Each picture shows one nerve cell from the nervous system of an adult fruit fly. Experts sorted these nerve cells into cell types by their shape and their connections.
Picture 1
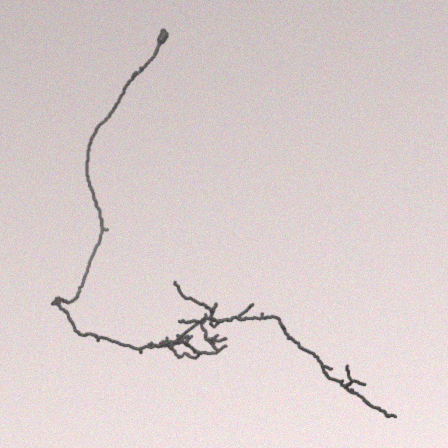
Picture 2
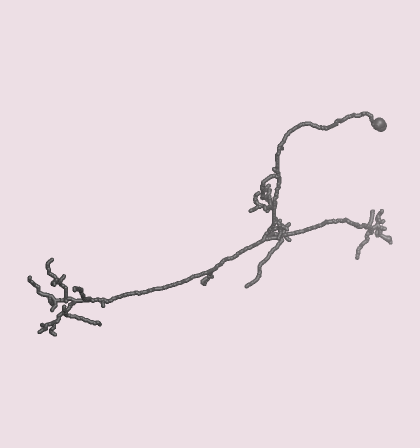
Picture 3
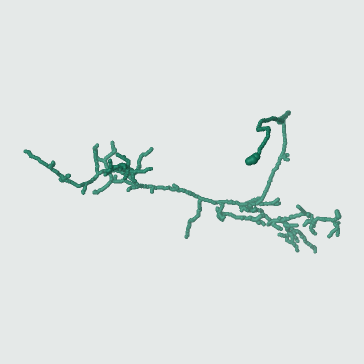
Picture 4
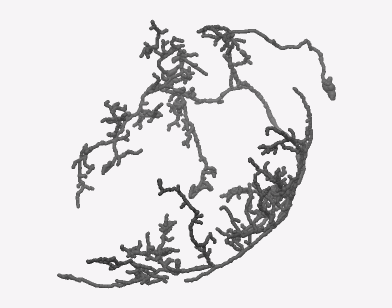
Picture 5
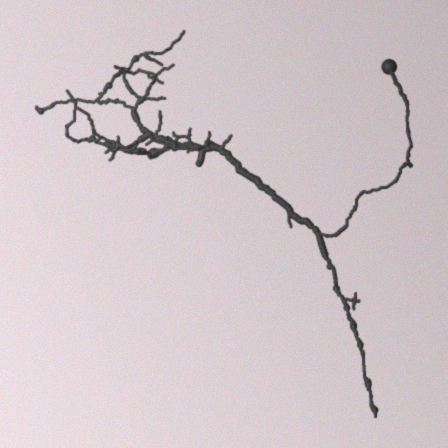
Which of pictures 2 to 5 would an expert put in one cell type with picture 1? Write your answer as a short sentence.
None of them is of the same cell type.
